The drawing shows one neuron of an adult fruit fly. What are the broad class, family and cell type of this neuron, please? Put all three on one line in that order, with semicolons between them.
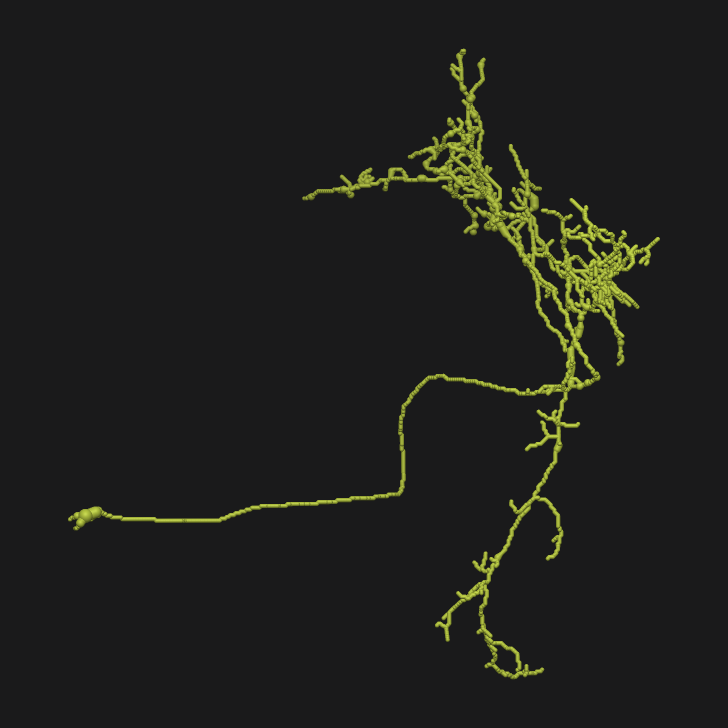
central-brain intrinsic neuron; hemilineage PSa1; CL116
